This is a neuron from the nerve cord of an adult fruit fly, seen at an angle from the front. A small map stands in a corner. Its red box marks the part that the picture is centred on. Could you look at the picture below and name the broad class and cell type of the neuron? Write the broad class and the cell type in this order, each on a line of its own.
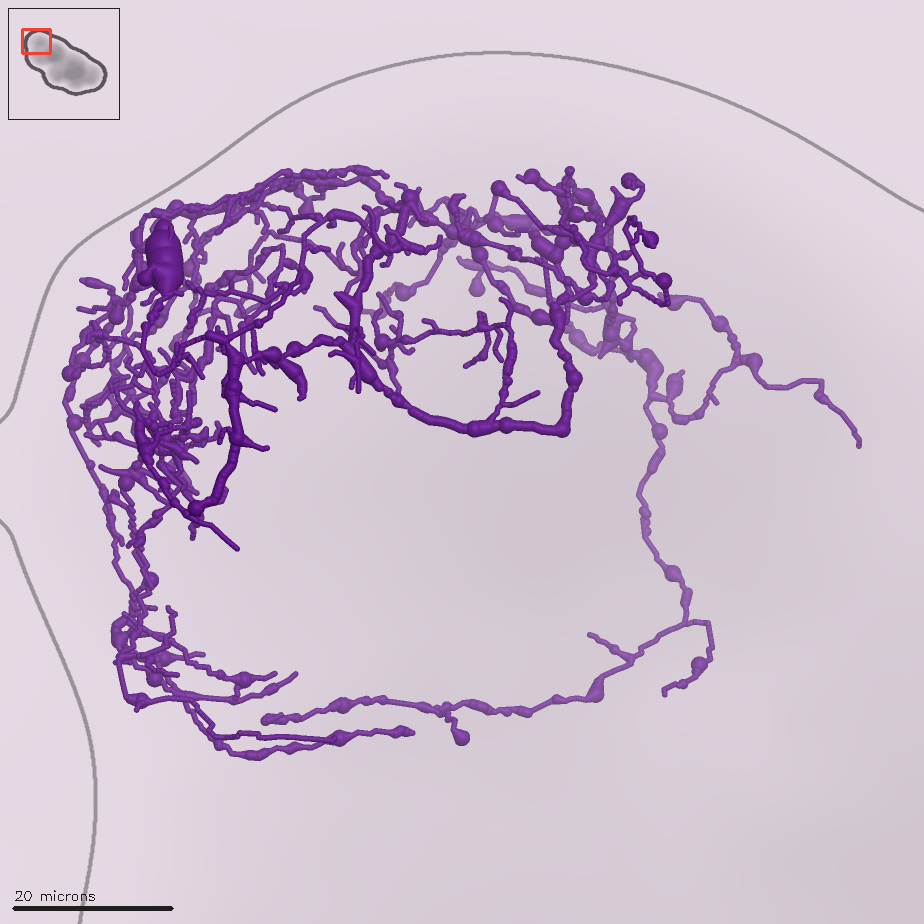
nerve-cord intrinsic neuron
INXXX350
